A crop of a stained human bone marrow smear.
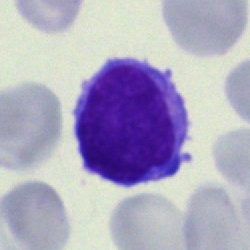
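Lymphocyte in a stained bone marrow smear. Outline roughly round. Cytoplasm a scant rim, widest on the right side. Small knob-like projections along the right edge. No nucleolus visible in the nucleus.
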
